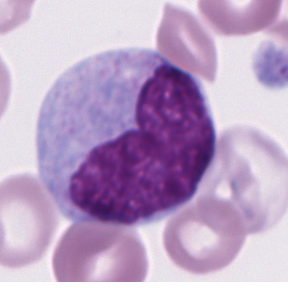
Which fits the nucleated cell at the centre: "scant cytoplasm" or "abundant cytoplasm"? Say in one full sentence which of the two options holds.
This cell has a broad area of cytoplasm.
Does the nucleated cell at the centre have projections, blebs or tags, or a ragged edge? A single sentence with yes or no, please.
No, the outline of this cell is smooth and free of projections.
